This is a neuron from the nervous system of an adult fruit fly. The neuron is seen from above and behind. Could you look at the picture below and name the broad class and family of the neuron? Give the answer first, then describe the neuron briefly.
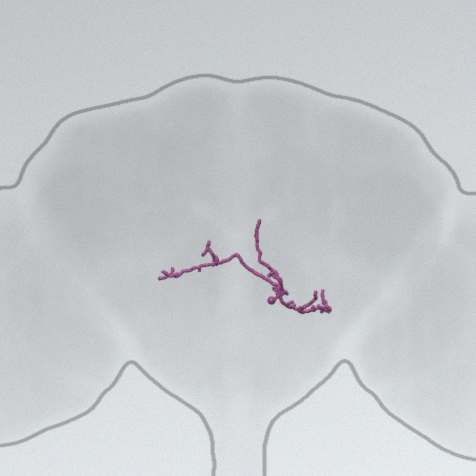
Its broad class is central-brain intrinsic neuron. Its family is hemilineage DM6_posterior. It lies in the brain. As drawn here it is wider than it is tall.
